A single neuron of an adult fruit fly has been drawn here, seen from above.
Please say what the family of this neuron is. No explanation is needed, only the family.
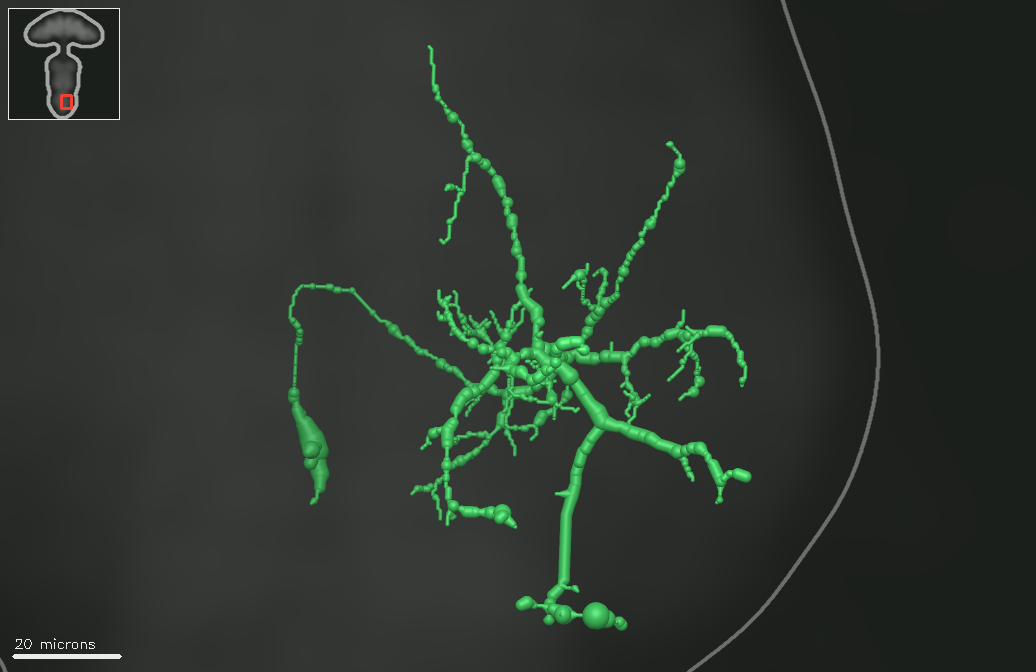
hemilineage 13B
